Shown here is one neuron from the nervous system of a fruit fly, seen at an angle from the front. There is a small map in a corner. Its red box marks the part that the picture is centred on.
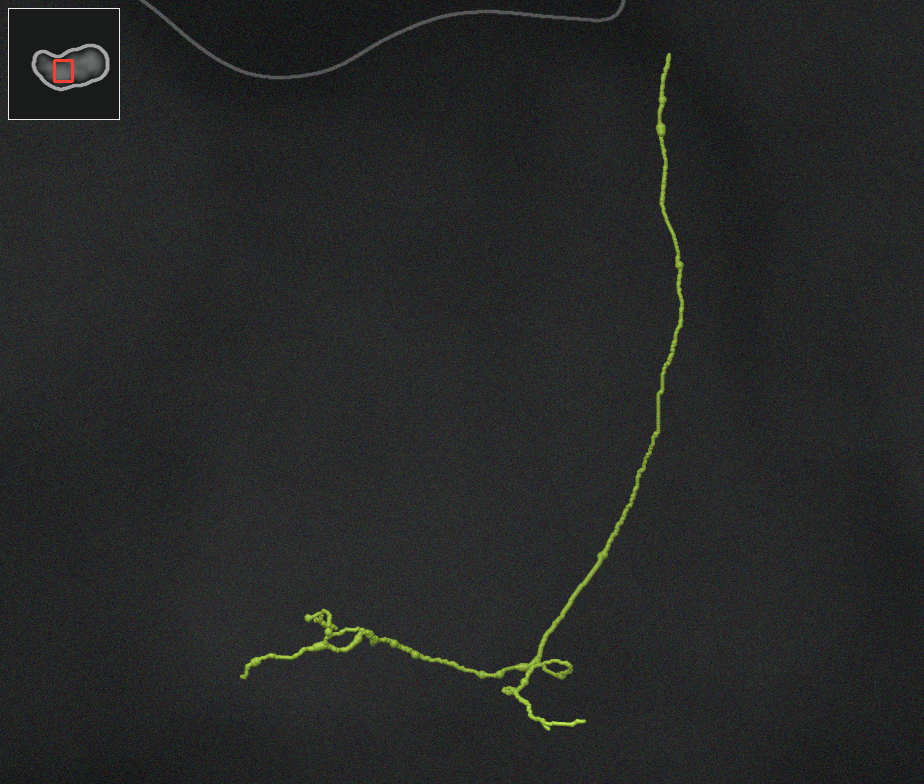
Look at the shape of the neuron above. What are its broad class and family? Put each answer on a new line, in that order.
sensory neuron entering the nerve cord
class mechanosensory tactile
